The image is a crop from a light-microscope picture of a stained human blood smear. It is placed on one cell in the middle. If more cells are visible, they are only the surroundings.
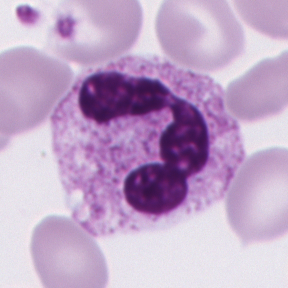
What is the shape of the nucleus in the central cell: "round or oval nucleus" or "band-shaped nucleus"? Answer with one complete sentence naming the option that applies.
Drawn out into a curved band, the nucleus has no separate lobes.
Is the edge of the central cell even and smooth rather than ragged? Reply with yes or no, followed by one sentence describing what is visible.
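No. The cell outline is roughly round with a slightly uneven, finely ragged edge.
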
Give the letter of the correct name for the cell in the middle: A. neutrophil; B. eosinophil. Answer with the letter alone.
A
